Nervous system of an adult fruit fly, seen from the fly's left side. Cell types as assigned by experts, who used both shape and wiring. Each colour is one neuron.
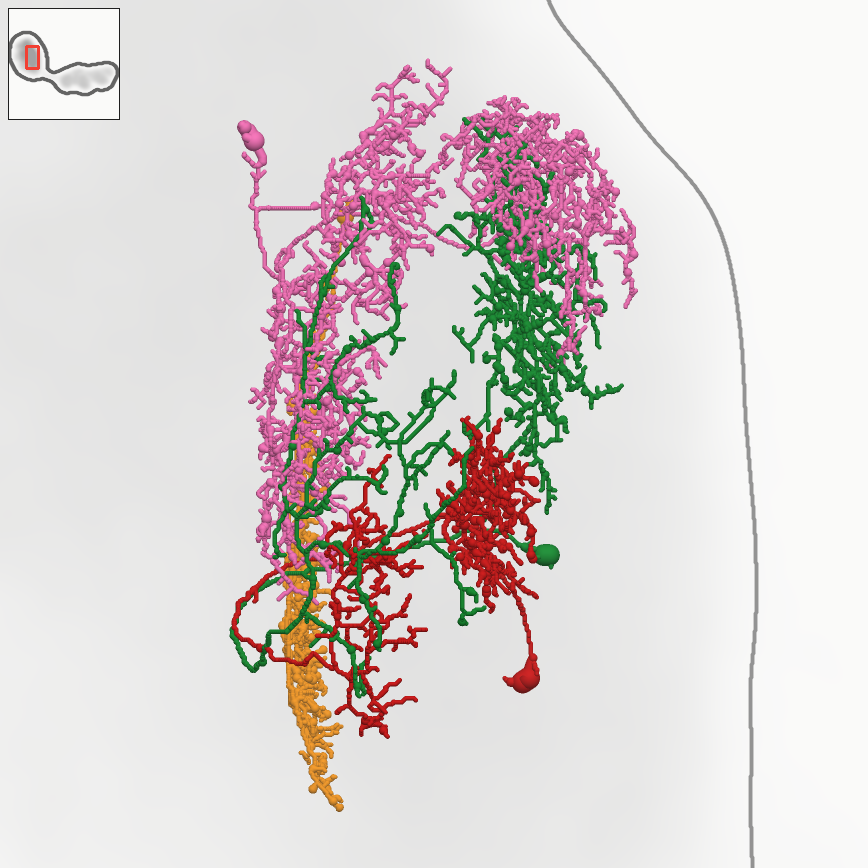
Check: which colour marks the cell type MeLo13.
red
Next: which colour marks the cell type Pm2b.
orange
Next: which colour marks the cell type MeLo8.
pink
